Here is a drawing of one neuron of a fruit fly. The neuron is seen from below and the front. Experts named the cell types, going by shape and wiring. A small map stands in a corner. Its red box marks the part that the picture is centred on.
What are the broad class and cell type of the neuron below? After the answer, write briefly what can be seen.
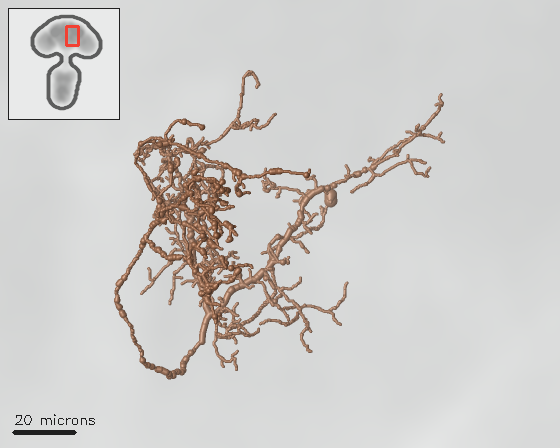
This is a central-brain intrinsic neuron. Its cell type is PS201. It lies in the brain. By the scale bar it is about 110 microns wide in this view. The picture shows dozens of branch ends.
